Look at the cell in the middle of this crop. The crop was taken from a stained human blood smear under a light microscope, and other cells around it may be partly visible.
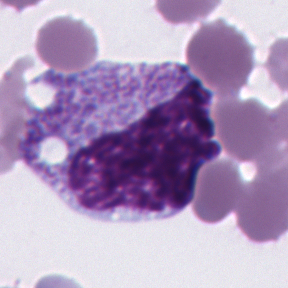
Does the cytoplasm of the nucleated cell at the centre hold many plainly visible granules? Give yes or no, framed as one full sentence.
Yes, many granules are seen in the cytoplasm of this cell.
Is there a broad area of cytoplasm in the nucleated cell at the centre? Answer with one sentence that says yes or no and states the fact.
Yes, the cell holds plenty of cytoplasm.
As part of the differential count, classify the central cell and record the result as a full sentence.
The crop's centre is taken up by a myelocyte.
